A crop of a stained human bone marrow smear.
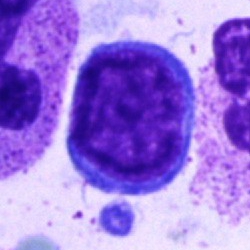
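Proerythroblast here, and you'll notice the cytoplasm is just a thin rim around the nucleus. That rim is deep blue, with no granules in it. The surface is clean too: no projections or blebs.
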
